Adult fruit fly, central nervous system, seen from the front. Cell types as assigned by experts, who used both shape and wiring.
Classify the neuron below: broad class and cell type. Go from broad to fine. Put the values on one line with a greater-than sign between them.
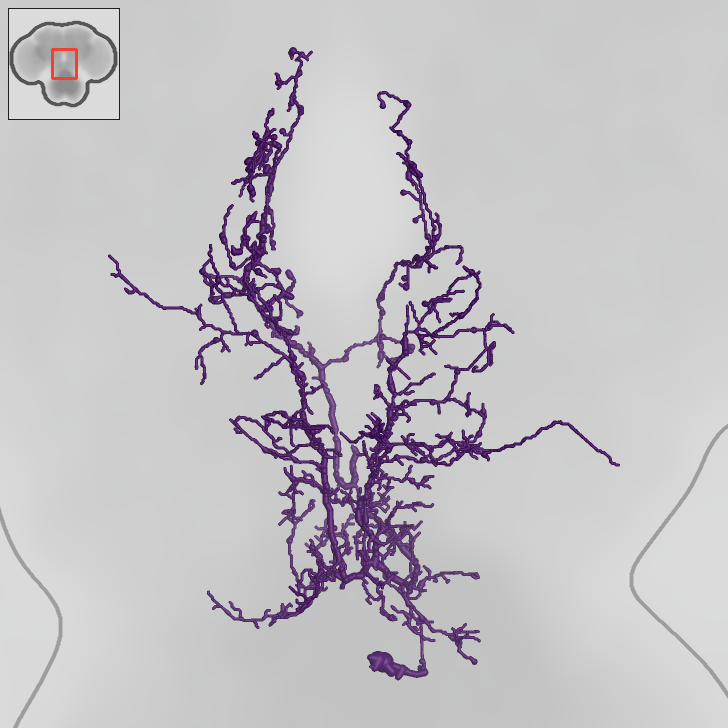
central-brain intrinsic neuron > GNG495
